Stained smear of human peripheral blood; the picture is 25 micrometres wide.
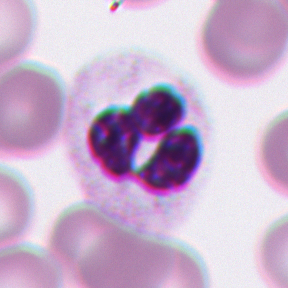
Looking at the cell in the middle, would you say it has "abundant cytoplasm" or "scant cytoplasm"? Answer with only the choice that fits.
Abundant cytoplasm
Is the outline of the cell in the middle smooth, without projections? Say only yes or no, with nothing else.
Yes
